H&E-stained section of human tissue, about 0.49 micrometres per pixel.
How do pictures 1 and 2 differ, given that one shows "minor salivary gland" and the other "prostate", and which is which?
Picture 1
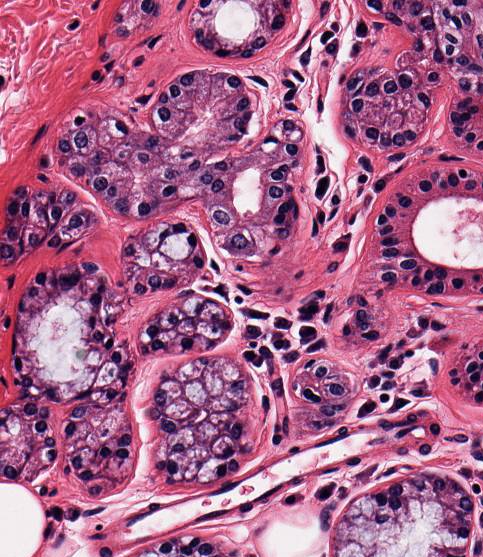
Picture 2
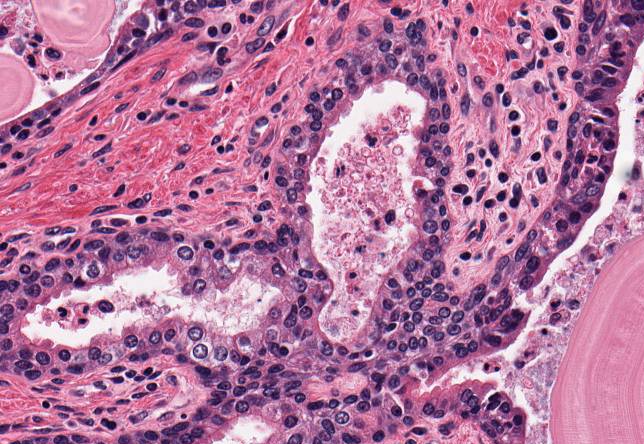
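Picture 1: minor salivary gland. Picture 2: prostate. Picture 1: rounded glandular units fill the field, divided by bands of pink fibrous stroma; the stroma is dense pink collagen, thickest upper left. Many gland cells: pale, bubbly, vacuolated cytoplasm. Right-middle unit: single layer of cuboidal to columnar cells around the lumen. Picture 2: irregular gland-like spaces in densely cellular tissue; band of pink fibrous stroma across upper left. Largest lumen central, elongated, vertical; contents pale, finely granular material with a few loose cells. Large, smooth, homogeneous pink rounded bodies at lower right edge and upper left corner.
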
